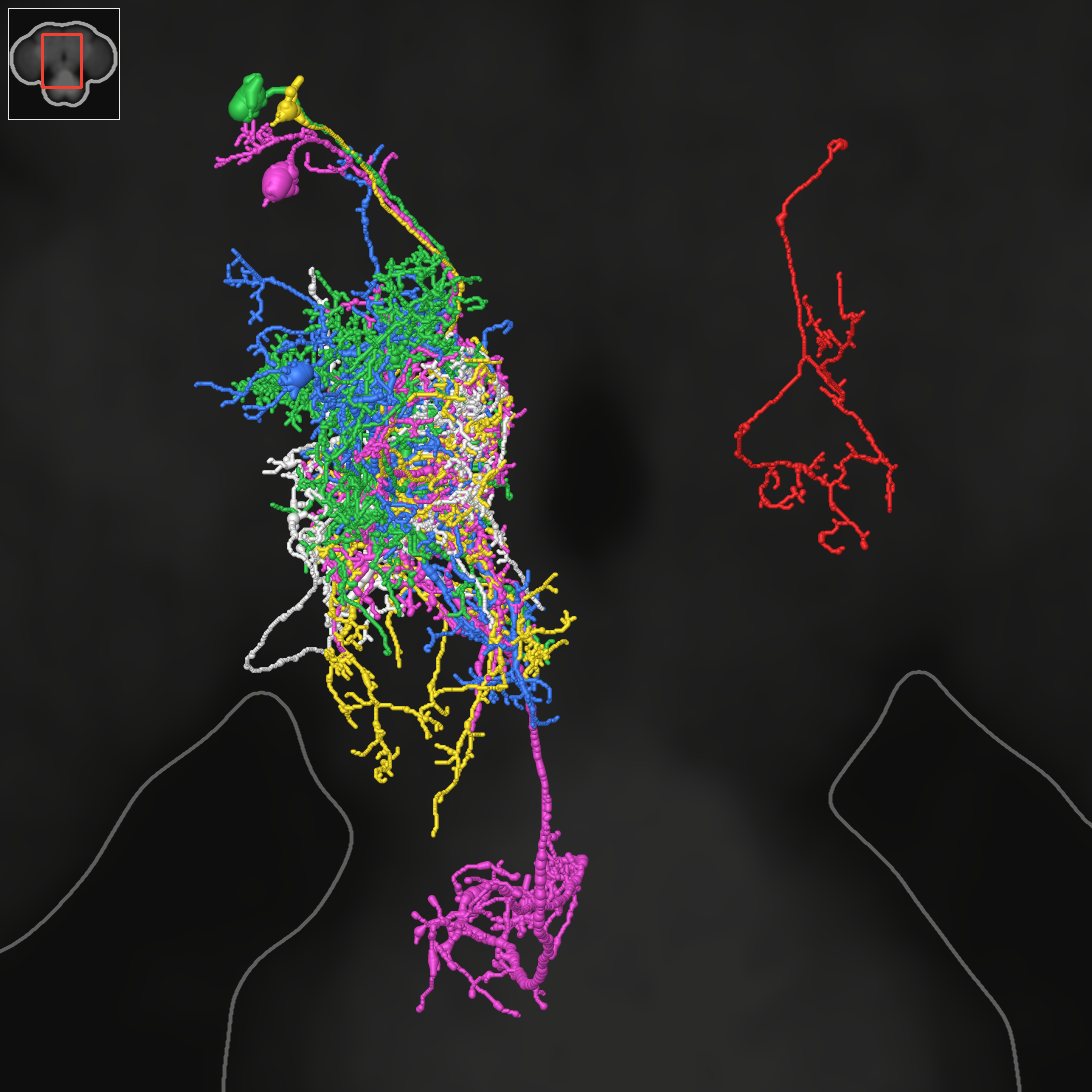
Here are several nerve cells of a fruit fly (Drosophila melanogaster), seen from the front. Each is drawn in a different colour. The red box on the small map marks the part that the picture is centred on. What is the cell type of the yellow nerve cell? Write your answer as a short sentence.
The cell type is PS019.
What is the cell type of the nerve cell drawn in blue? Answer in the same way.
The cell type is PS059.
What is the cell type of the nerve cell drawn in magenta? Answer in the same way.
The cell type is DNa16.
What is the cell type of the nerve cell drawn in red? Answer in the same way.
The cell type is PS193b.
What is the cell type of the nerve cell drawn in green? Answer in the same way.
The cell type is PS013.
